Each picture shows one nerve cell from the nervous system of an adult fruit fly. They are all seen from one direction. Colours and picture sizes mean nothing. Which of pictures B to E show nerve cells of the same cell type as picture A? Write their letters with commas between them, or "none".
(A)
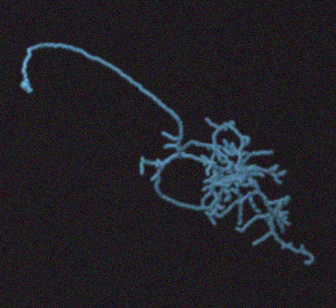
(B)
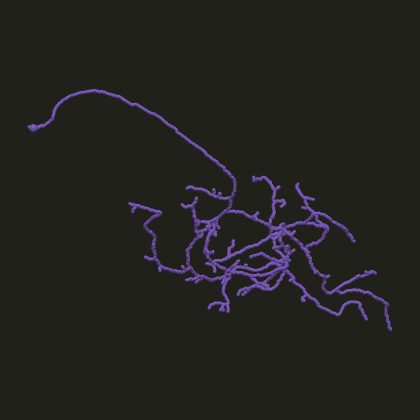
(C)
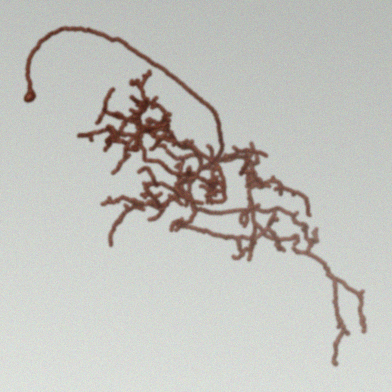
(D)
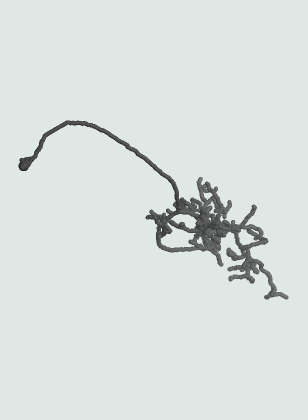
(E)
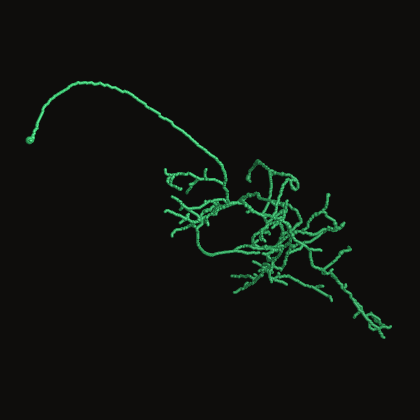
B, D, E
